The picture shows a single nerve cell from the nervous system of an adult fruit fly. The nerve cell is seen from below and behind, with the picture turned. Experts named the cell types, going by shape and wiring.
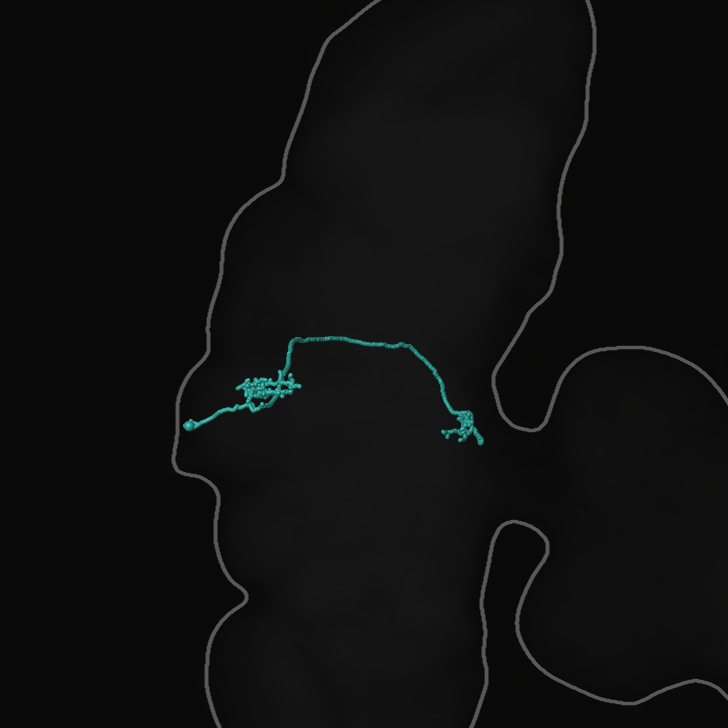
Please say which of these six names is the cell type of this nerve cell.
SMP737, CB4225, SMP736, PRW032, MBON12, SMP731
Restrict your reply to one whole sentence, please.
This nerve cell is included in the cell type PRW032.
